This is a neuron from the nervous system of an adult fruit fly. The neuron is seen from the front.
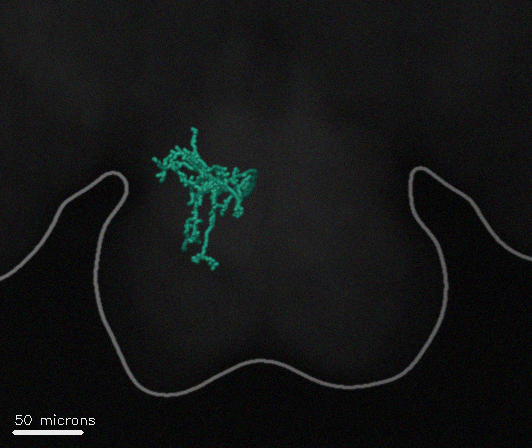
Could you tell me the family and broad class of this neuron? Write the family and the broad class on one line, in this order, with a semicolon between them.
hemilineage 04B; nerve-cord intrinsic neuron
